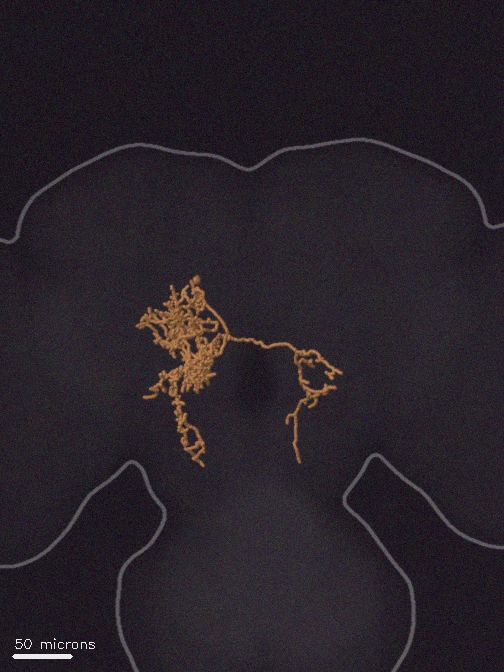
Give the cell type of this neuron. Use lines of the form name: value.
cell type: VES071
